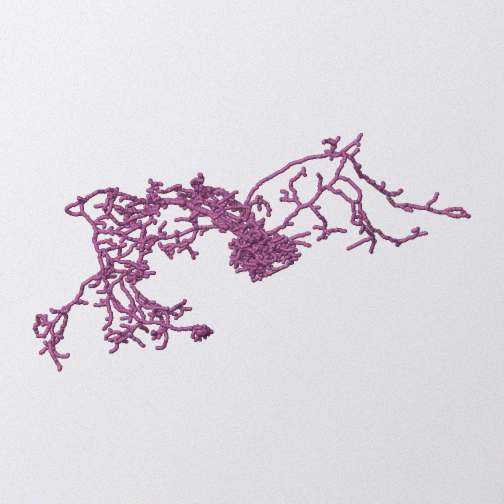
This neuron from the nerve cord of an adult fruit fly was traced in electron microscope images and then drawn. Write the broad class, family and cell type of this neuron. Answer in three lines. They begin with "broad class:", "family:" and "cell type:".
broad class: nerve-cord intrinsic neuron
family: hemilineage 06B
cell type: IN06B032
